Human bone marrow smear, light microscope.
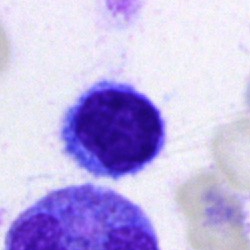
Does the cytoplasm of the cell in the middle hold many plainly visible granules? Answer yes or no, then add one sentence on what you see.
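No. No granules are seen in the cytoplasm.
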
